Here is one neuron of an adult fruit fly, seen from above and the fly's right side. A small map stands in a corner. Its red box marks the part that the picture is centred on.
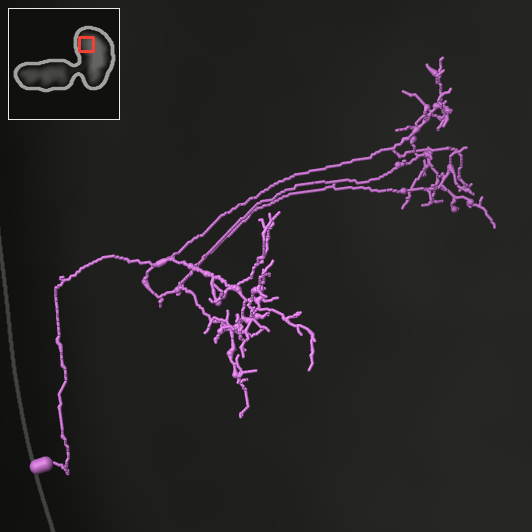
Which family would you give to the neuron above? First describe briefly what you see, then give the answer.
It lies in the brain. The cell body can be seen at the lower left of the picture. Dozens of branch ends can be seen. This is an optic-lobe intrinsic neuron. The family is Y.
